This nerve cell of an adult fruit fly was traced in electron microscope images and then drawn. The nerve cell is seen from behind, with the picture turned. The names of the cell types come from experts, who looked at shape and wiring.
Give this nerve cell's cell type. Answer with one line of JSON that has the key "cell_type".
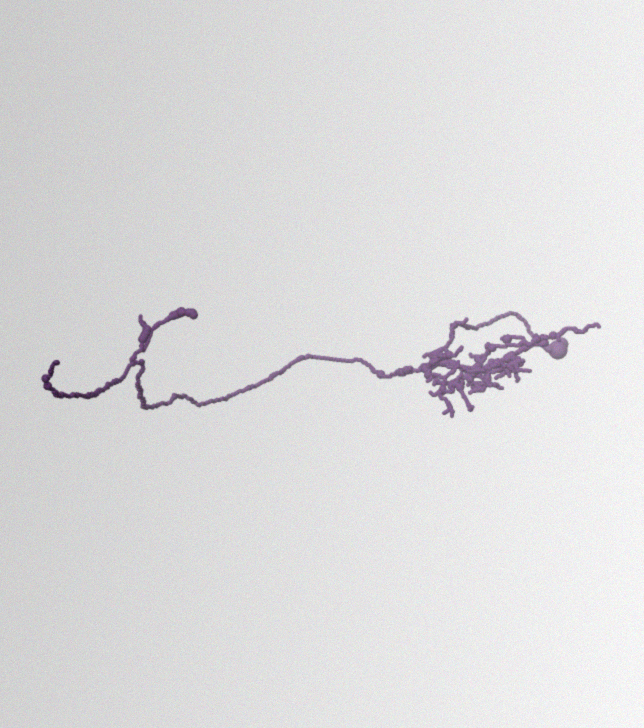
{"cell_type": "IN10B044"}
